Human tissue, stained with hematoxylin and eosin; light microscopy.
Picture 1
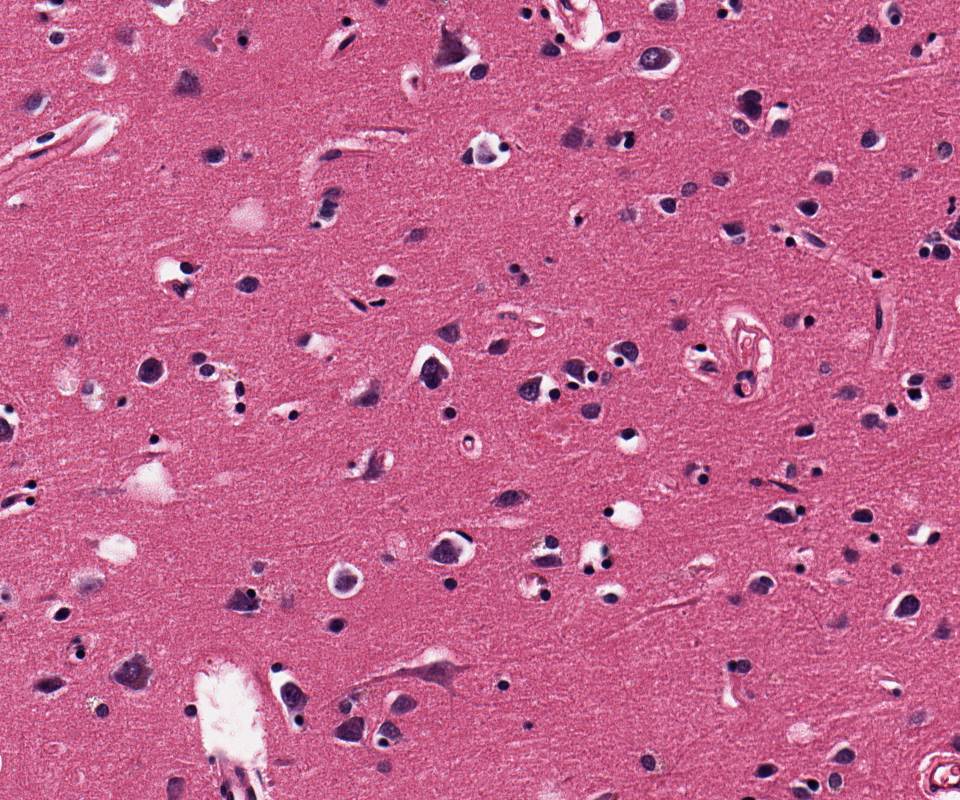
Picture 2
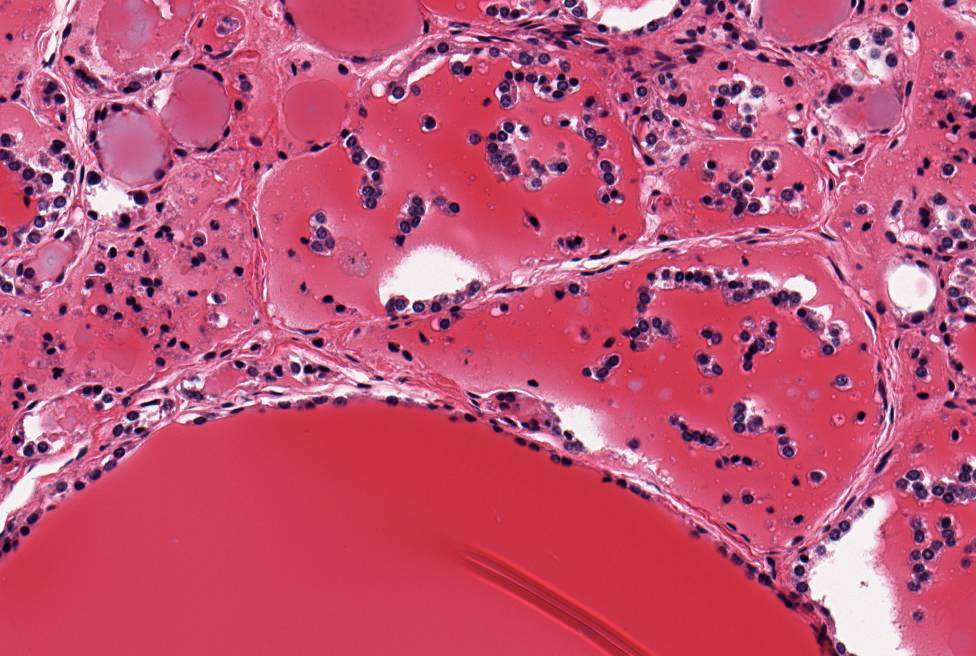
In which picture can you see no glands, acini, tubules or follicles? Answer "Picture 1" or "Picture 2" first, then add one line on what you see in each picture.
Picture 1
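In picture 1: No epithelium or glands are present anywhere in the field.
In picture 2: The field is made of closely packed follicles of very unequal size, each filled with pink colloid.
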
